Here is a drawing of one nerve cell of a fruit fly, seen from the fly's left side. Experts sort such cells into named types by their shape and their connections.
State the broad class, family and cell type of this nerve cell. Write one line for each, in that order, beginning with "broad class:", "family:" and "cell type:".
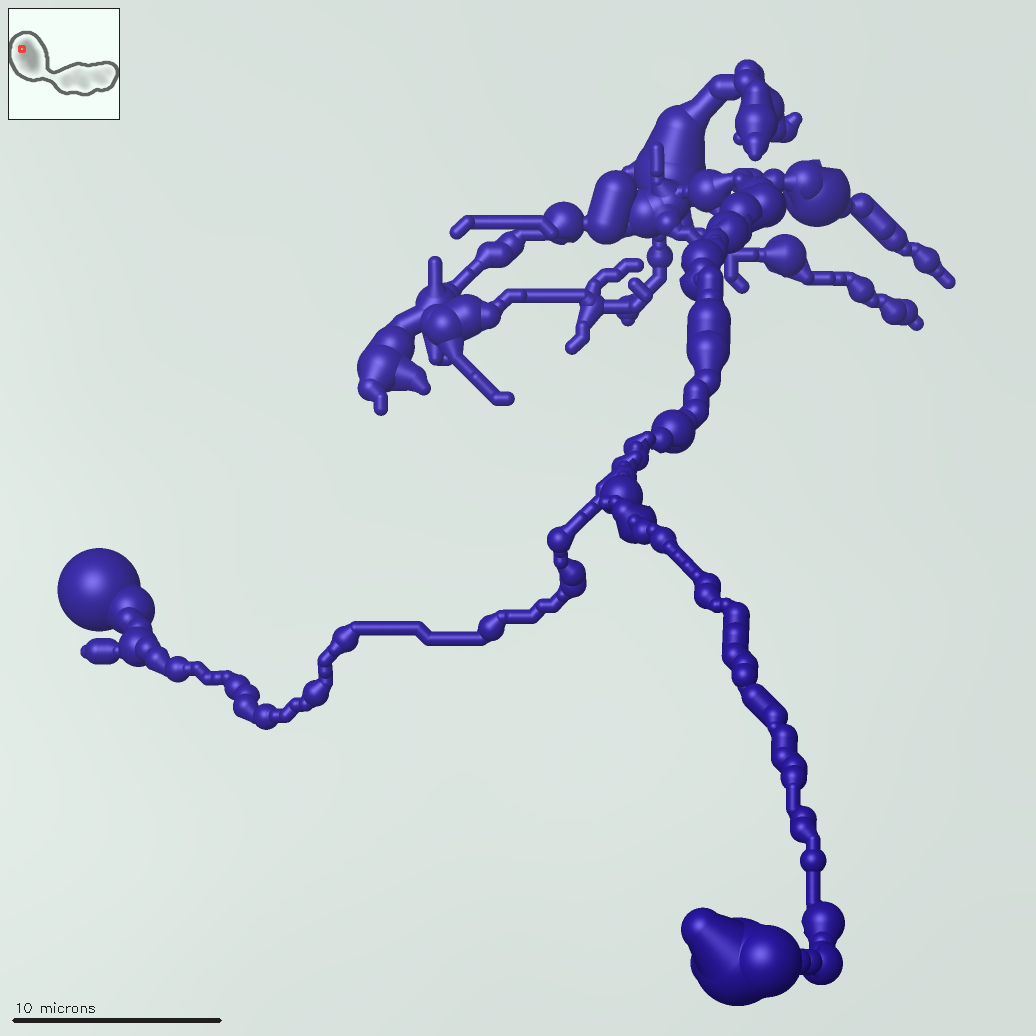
broad class: central-brain intrinsic neuron
family: hemilineage AOTUv4_dorsal
cell type: TuBu02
